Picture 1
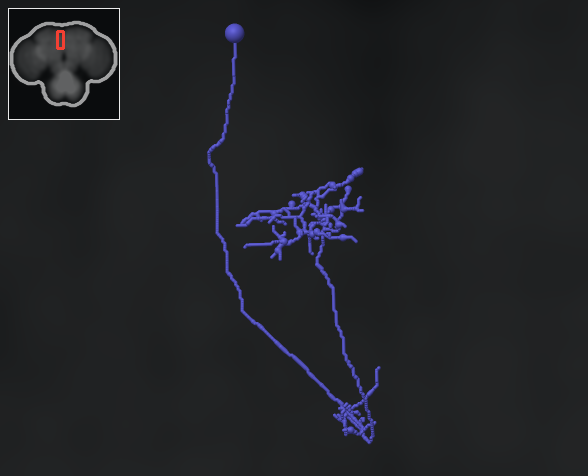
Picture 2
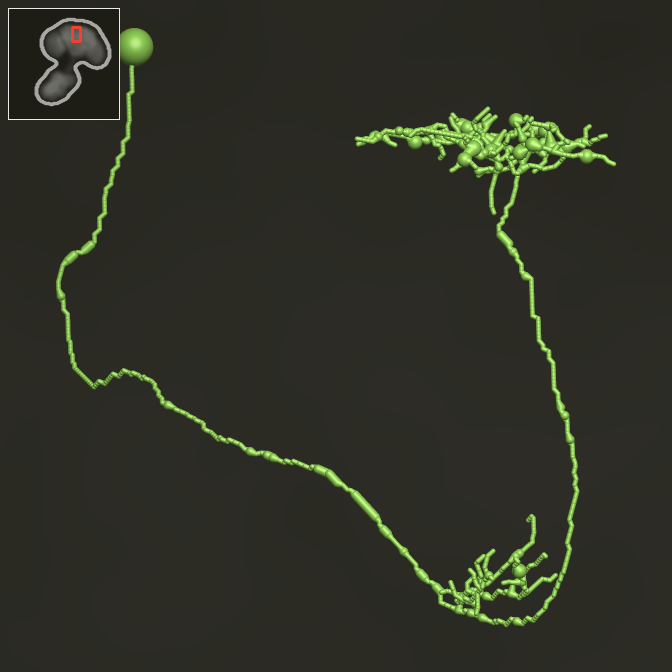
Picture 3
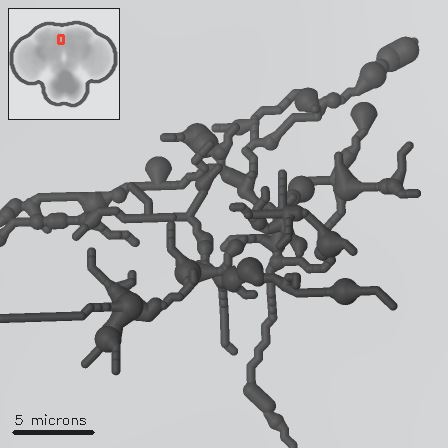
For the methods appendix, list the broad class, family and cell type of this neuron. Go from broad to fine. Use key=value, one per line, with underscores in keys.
broad_class=central-brain intrinsic neuron
family=class CX
cell_type=vDeltaB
